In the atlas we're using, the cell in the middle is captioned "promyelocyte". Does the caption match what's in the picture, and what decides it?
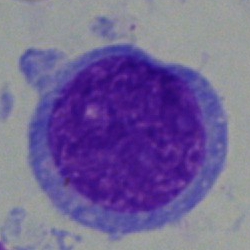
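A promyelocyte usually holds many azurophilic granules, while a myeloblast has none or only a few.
No granules are visible in this cell, which goes with blast, not promyelocyte.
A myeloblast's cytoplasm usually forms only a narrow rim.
This one has a narrow rim all round the nucleus, again matching blast. The cytoplasm is blue, and the outline is round and smooth apart from a small bulge at the upper left. So promyelocyte does not fit: the cell is a blast.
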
